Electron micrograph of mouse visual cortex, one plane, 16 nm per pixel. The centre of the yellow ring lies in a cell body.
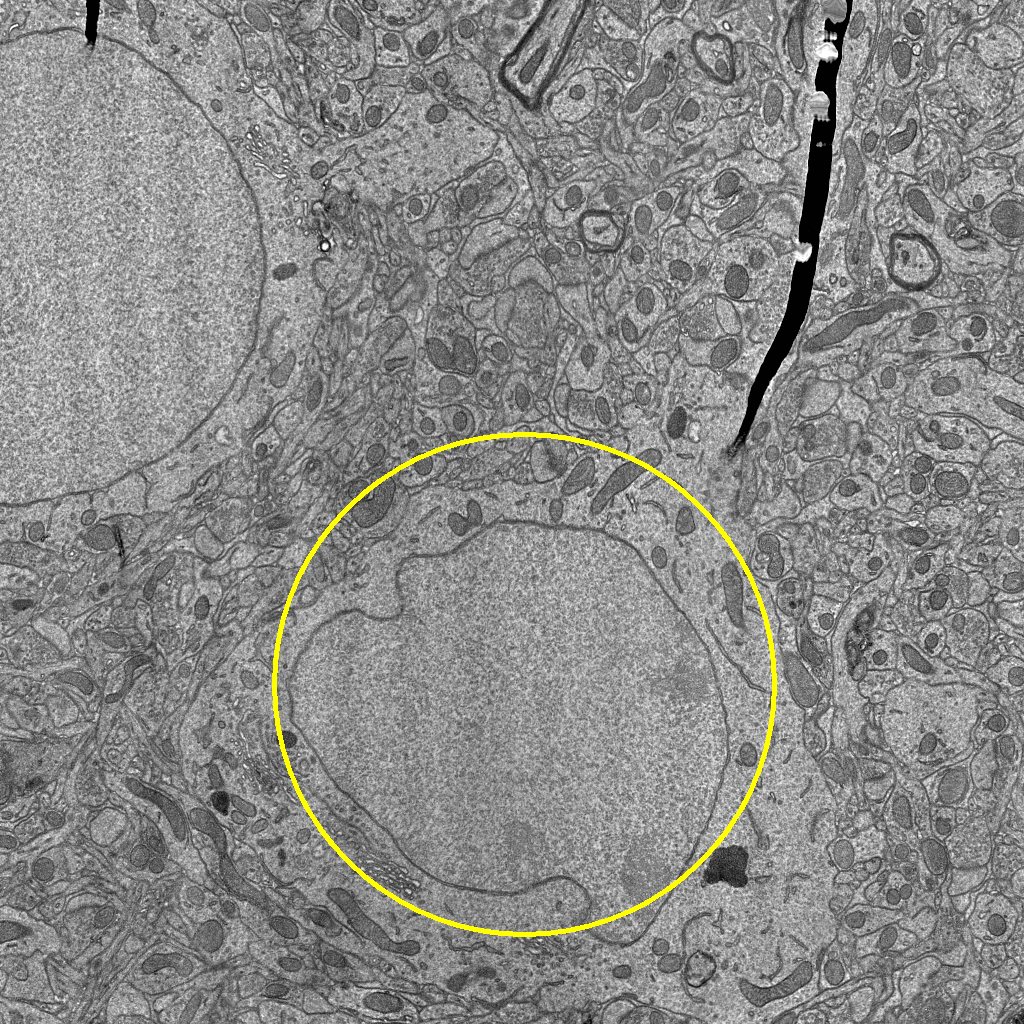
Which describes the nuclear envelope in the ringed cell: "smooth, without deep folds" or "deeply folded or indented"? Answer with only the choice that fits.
Deeply folded or indented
